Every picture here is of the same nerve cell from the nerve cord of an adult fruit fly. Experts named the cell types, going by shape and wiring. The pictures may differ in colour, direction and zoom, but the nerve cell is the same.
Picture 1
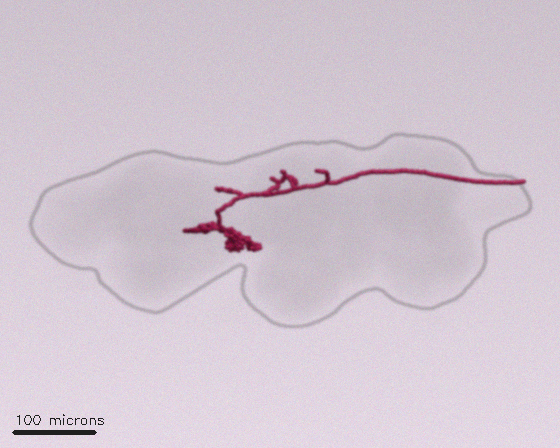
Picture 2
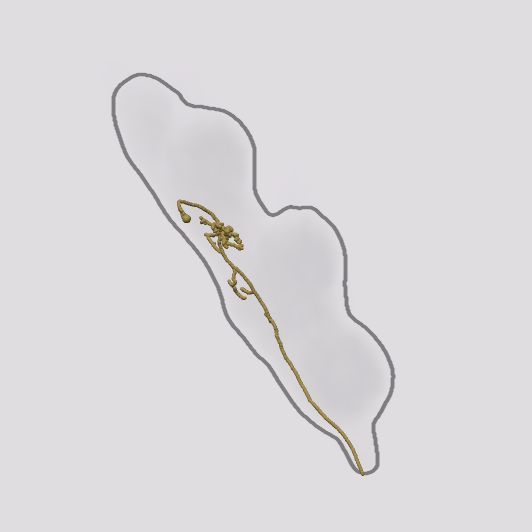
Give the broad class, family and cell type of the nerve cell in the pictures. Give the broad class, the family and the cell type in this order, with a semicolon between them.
ascending neuron; hemilineage 19B; AN19B079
